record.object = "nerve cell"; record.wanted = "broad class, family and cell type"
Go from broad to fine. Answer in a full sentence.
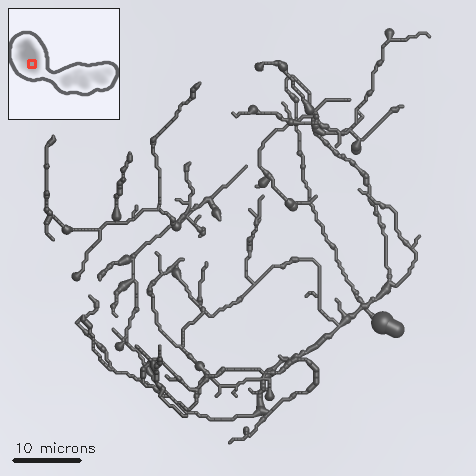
An optic-lobe intrinsic neuron of the Li family, type Li35.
